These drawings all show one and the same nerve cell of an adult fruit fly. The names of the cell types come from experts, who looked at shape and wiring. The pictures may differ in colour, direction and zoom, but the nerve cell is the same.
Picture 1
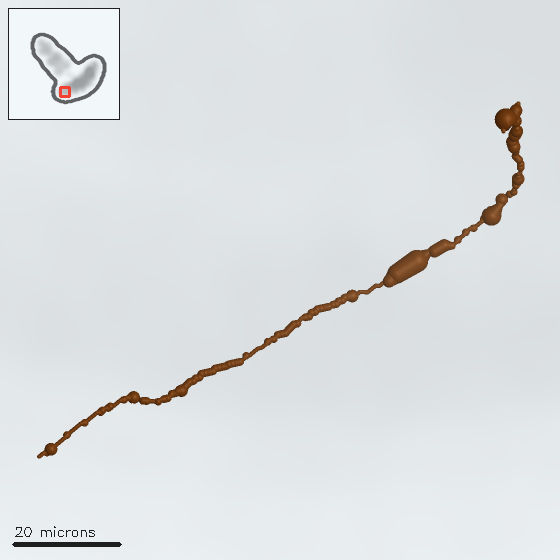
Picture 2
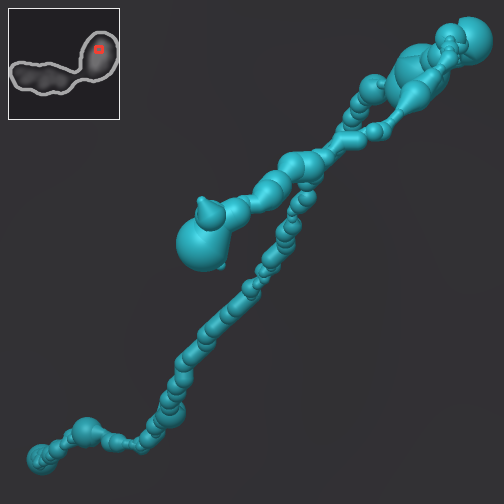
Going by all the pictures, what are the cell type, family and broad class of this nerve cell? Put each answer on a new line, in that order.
R7p
class visual
photoreceptor or other optic-lobe sensory neuron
